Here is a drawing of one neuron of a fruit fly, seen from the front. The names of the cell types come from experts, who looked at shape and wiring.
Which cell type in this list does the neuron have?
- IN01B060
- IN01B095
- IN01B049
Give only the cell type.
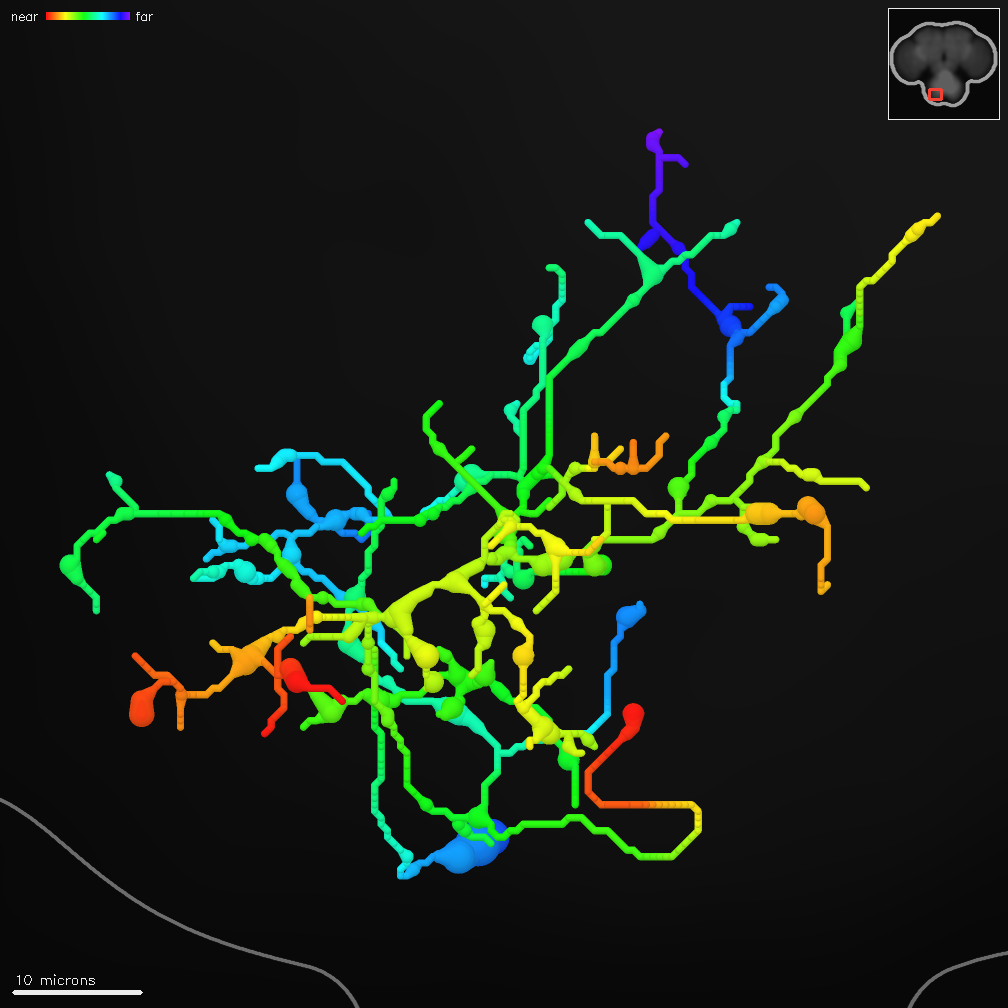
IN01B049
